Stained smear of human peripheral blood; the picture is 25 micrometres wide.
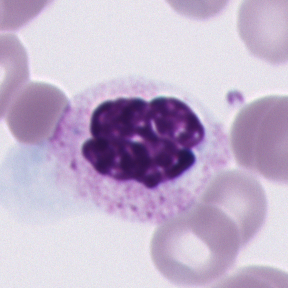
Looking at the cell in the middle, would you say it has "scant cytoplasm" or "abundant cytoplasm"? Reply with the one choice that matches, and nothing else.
Abundant cytoplasm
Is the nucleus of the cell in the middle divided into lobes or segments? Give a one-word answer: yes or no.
Yes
